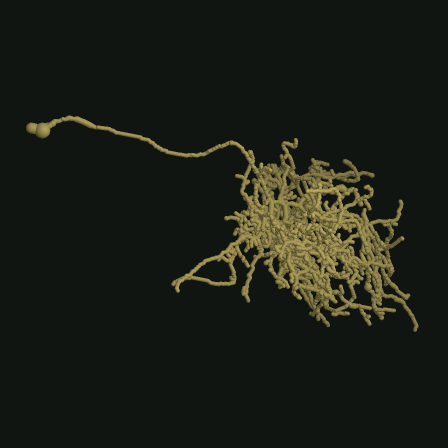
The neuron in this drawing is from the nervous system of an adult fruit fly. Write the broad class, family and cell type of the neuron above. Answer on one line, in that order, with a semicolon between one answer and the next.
central-brain intrinsic neuron; LHAV; LHAV2p1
